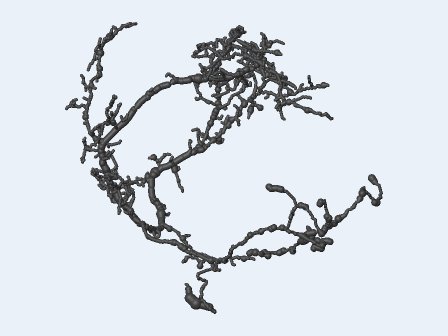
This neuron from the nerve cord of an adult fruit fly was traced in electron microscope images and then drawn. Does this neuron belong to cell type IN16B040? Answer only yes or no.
yes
